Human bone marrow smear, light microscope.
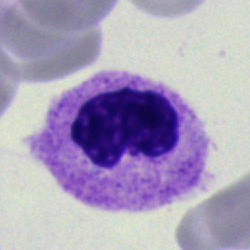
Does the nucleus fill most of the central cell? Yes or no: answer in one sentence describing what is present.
No, the cell's cytoplasm is ample, not a thin rim.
